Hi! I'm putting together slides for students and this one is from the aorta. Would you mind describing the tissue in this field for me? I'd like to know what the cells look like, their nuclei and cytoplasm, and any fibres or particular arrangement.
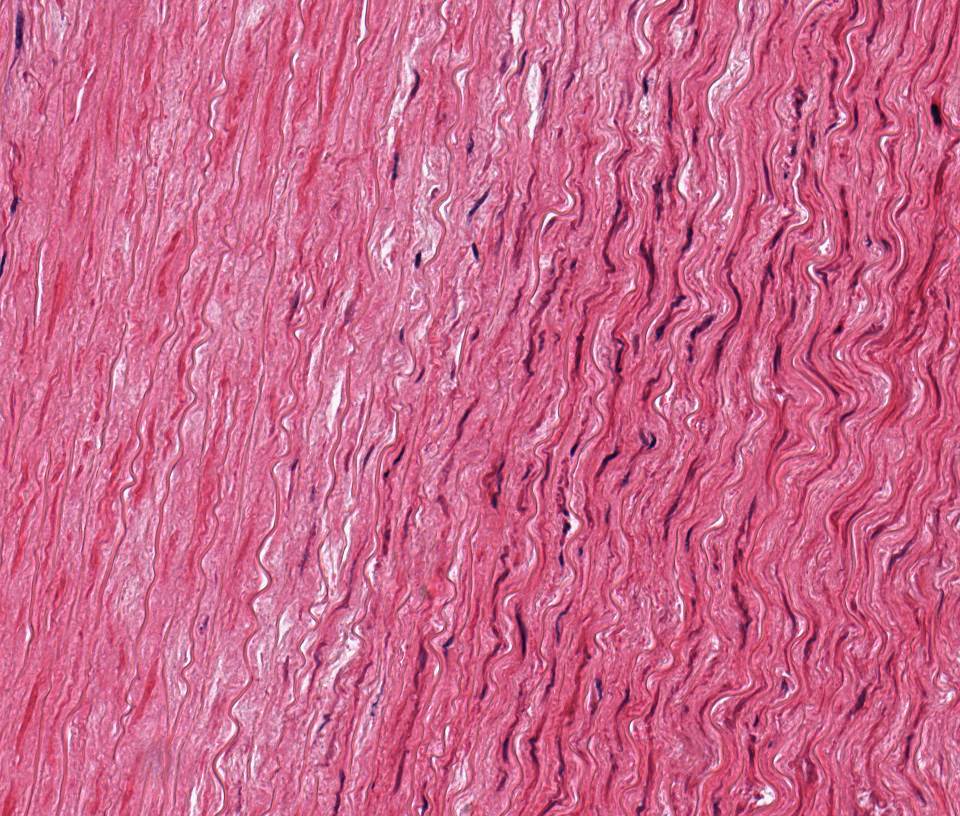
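Fibres first: they are markedly wavy across the right half of the field and straighter across the left half. Nuclei next: dark, thin and elongated, they lie parallel to the fibres. They are sparse, with fibre far outweighing nuclei throughout. Finally, nuclei are easier to see in the middle and right than at the left.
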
